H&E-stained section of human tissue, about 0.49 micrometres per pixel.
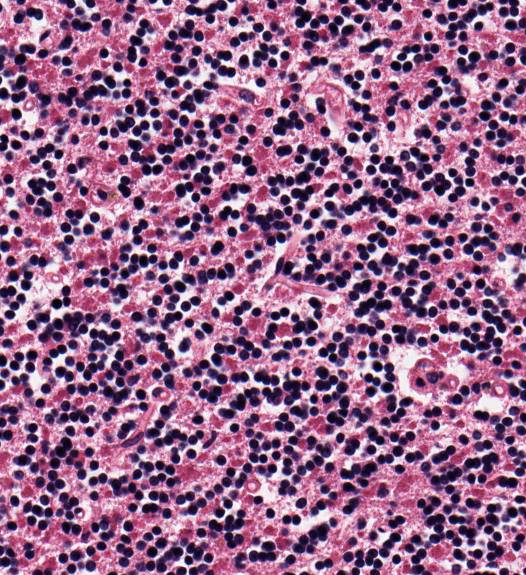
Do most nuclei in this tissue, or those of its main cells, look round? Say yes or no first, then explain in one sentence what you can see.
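Yes. The cells have small, round, darkly staining nuclei.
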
